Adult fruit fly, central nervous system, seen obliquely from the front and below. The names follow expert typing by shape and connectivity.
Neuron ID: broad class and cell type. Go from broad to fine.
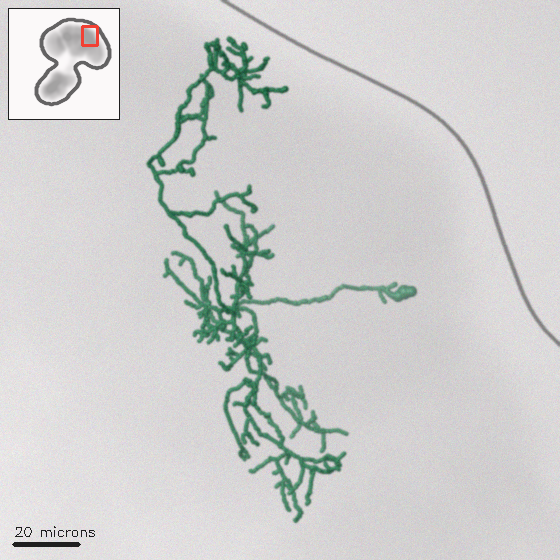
central-brain intrinsic neuron; SLP384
